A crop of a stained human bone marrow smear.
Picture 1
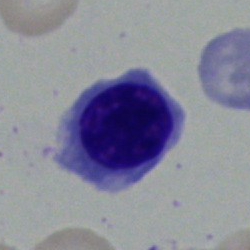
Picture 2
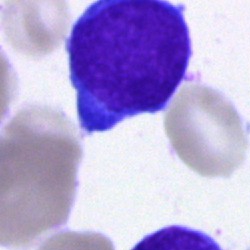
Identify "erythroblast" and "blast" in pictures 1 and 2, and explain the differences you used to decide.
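First, identity: picture 1 is the erythroblast and picture 2 is the blast. Second, outline: the erythroblast is irregular, with a few blunt corners rather than a smooth round edge, while the blast is roughly round apart from a rounded bulge at its lower left. Third, chromatin: dense and dark purple in the erythroblast, fine and evenly spread, though also deep purple, in the blast.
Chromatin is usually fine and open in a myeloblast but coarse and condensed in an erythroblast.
Fourth, cytoplasm: the erythroblast's rim is wider on the left of the nucleus than on the right, whereas the blast has only scant, deep blue cytoplasm, mostly in that lower-left bulge.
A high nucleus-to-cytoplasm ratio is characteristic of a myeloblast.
Fifth, contents: neither cell contains vacuoles, and no granules are seen in the blast.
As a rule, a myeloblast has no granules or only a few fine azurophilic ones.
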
